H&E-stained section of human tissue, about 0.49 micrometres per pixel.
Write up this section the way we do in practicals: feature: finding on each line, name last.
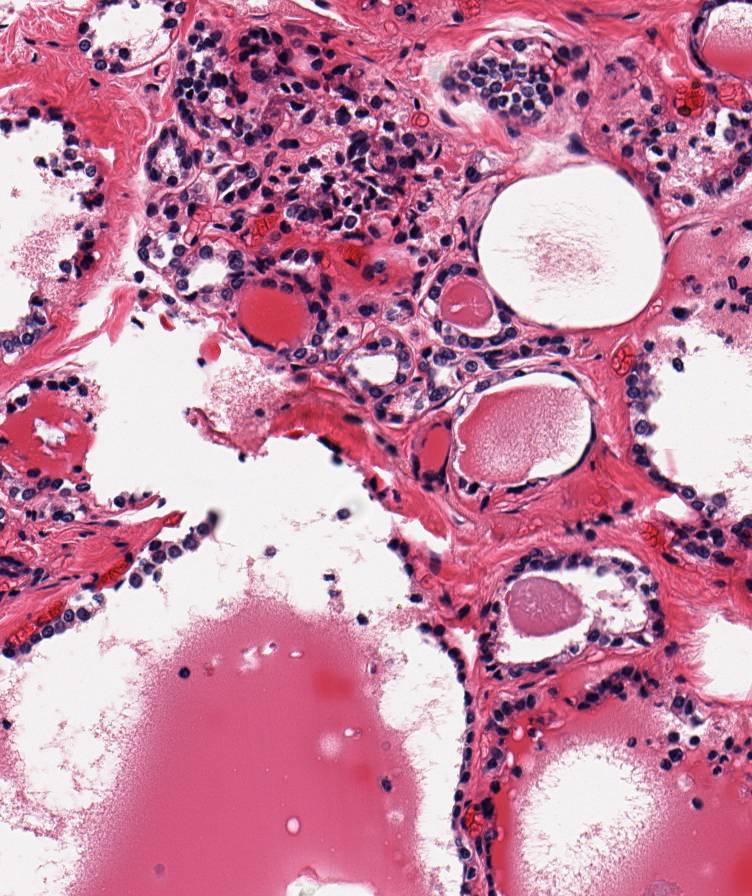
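Layout: many round to oval spaces, sizes varying widely
Between spaces: bands of stroma
Lining: a single layer of flattened to cuboidal cells
Nuclei: small, round, dark-staining; scant cytoplasm
Stroma: scattered small vessels holding red blood cells
Verdict: thyroid, then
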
